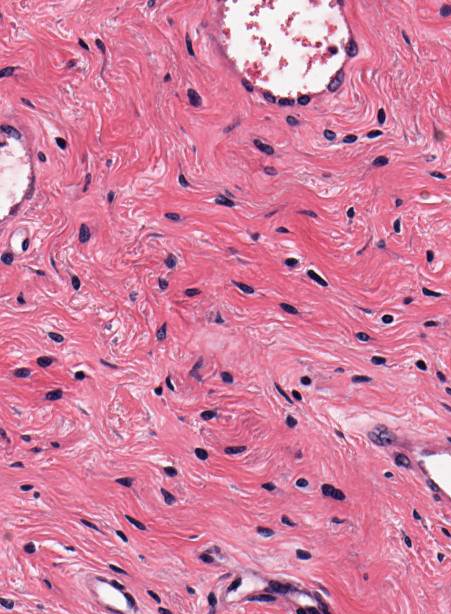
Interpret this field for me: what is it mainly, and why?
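Dense connective tissue throughout; no epithelium. Collagen bundles wavy, interlacing, not in straight parallel rows. Fibroblast nuclei scattered between bundles: small, dark, oval to spindle-shaped.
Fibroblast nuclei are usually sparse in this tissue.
Spindle-cell cytoplasm indistinct, merging with surrounding collagen. Scattered nuclei among fibre bundles, not densely nucleated bundles of spindle cells: sets it apart from smooth muscle.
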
